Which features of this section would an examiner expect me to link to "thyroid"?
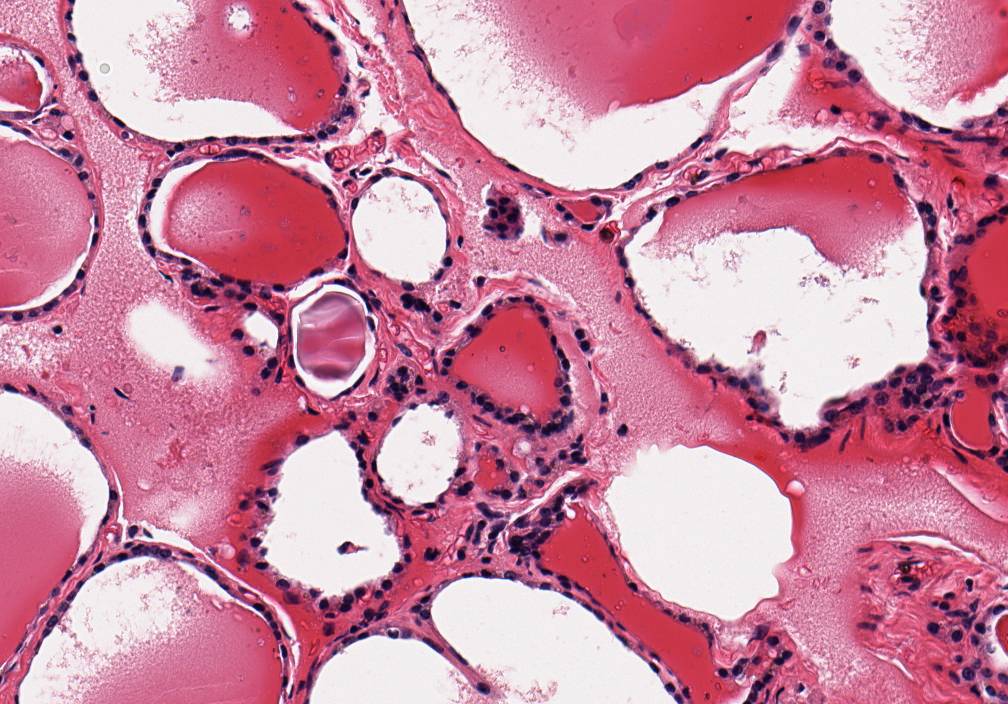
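It's thyroid: closely packed rounded follicles fill the field, larger along the top and edges, smaller toward the centre.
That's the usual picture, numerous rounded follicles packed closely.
Each is lined by a single layer of cells with small, dark, round to oval nuclei.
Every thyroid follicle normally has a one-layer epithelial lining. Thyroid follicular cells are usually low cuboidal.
Here they run from flattened to low cuboidal, so the flattened ones fit less well. Colloid is homogeneous and deeply eosinophilic; no papillae project into the lumens.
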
